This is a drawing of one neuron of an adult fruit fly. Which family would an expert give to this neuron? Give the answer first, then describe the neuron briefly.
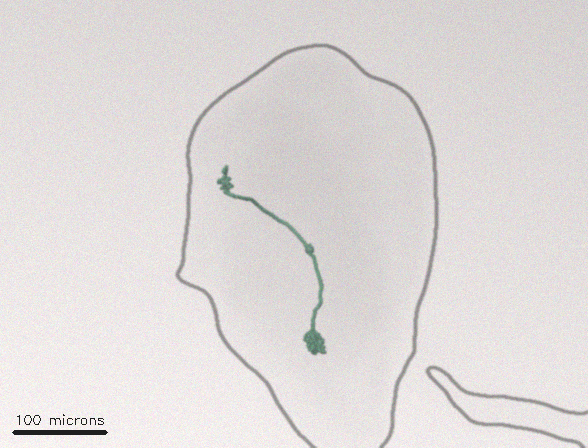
Its family is hemilineage VPNd2. It is a visual projection neuron. The cell body is in the middle of the picture. By the scale bar it is about 200 microns tall in this view.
